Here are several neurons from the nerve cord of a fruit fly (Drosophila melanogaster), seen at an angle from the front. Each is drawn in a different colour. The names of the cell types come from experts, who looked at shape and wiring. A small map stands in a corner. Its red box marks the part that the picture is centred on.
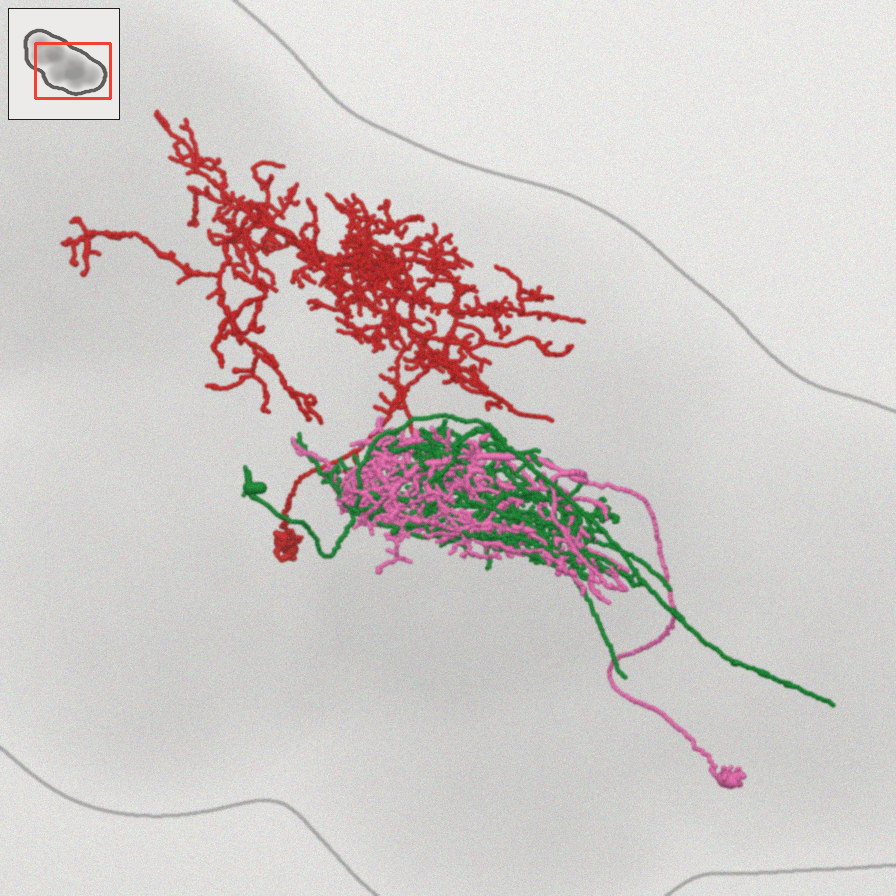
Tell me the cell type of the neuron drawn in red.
IN06A020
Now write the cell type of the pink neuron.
IN02A019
